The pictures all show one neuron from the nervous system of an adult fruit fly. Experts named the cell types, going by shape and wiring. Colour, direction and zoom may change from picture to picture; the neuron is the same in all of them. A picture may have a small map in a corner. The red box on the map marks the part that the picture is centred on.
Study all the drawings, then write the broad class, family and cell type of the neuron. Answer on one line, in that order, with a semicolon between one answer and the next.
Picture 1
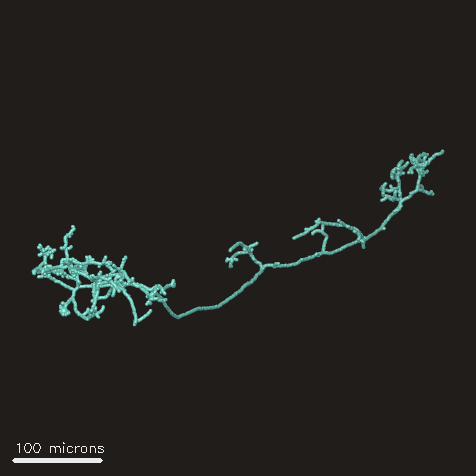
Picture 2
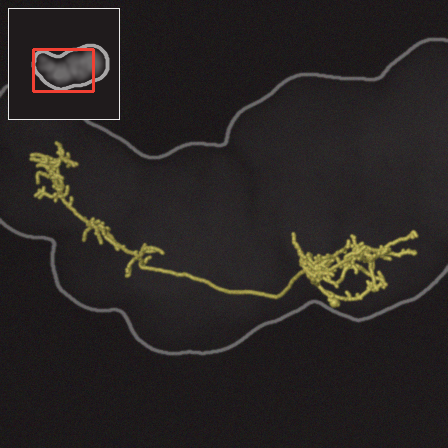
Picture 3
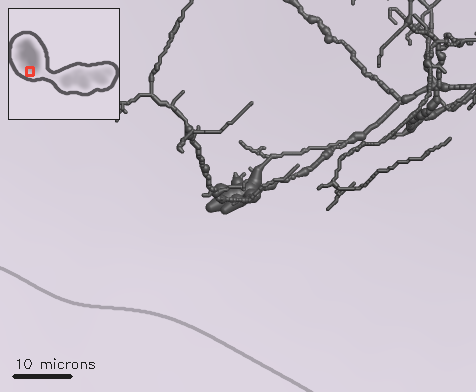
descending neuron; DNge; DNge064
